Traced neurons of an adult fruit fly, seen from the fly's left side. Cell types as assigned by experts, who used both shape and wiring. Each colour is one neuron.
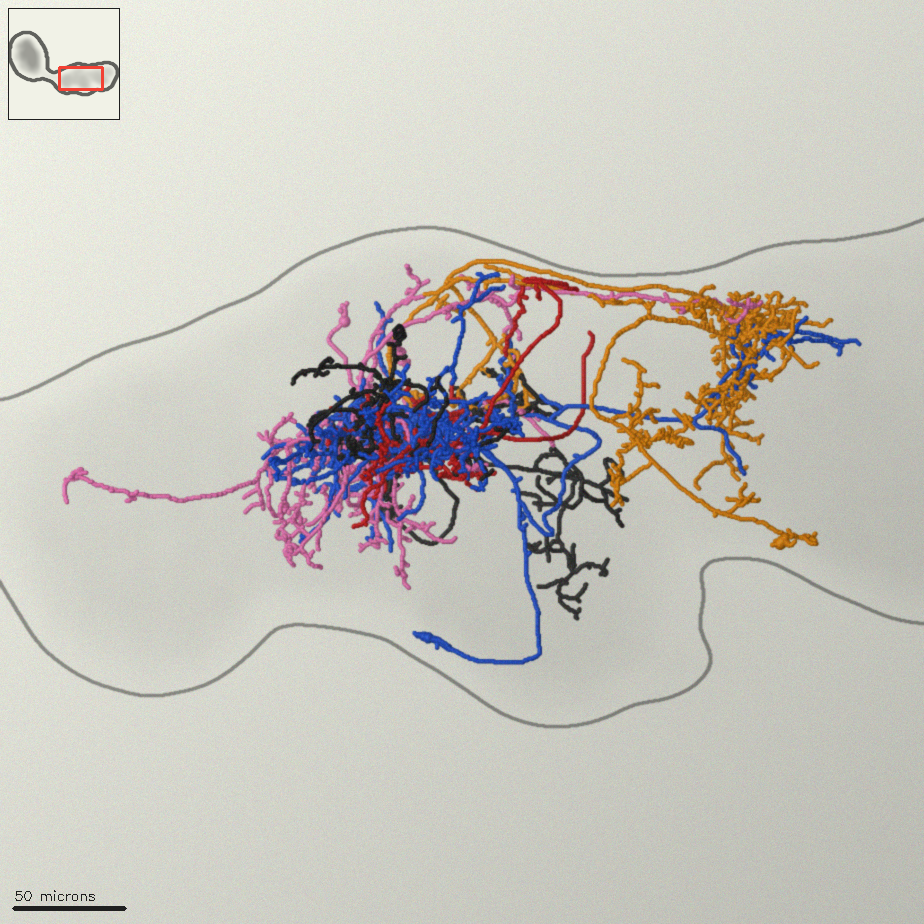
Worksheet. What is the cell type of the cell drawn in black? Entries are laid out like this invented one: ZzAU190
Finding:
IN08A016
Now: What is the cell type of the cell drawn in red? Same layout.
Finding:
IN11A021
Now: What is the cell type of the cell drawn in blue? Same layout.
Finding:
IN04B006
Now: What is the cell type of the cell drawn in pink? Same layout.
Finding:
IN17A035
